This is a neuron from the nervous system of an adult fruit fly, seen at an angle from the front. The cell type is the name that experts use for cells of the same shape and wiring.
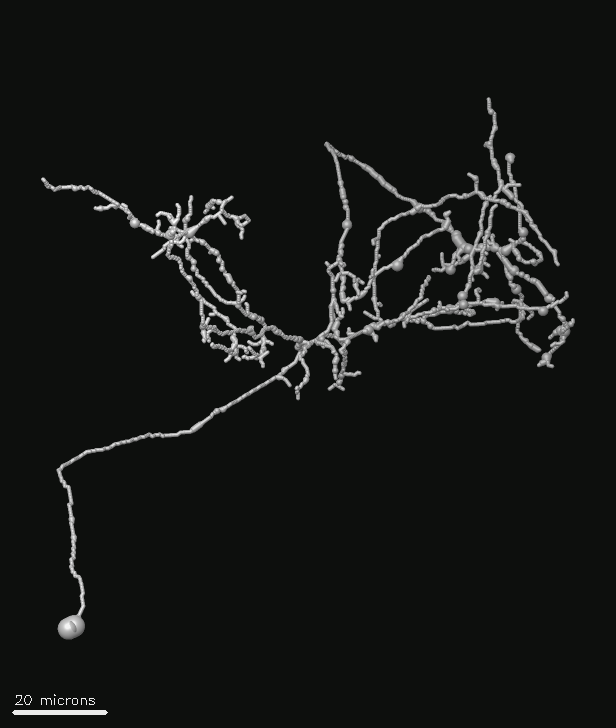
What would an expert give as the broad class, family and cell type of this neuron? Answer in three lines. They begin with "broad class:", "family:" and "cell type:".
broad class: central-brain intrinsic neuron
family: hemilineage LALv1_ventral
cell type: PS077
